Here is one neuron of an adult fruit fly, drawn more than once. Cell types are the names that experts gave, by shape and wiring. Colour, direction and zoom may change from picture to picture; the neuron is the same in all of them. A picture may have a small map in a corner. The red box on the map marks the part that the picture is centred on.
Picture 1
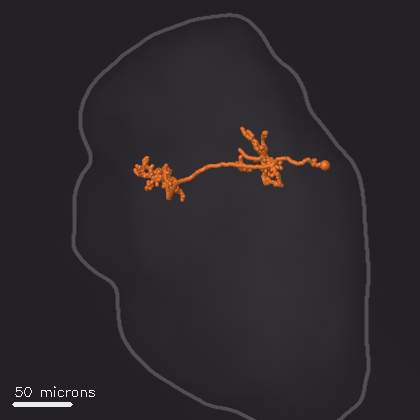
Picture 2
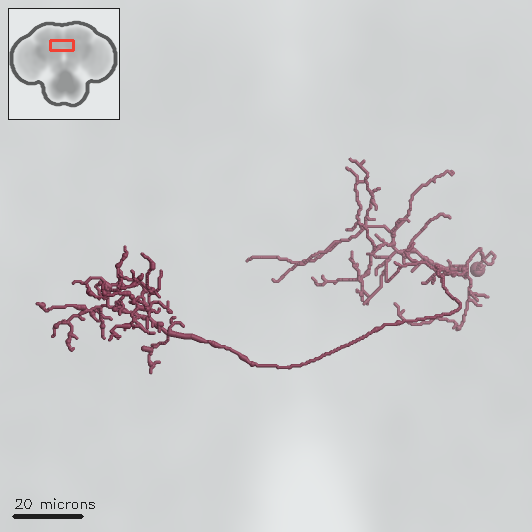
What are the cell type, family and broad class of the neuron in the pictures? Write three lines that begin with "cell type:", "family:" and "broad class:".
cell type: CB1547
family: hemilineage DM5_central
broad class: central-brain intrinsic neuron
